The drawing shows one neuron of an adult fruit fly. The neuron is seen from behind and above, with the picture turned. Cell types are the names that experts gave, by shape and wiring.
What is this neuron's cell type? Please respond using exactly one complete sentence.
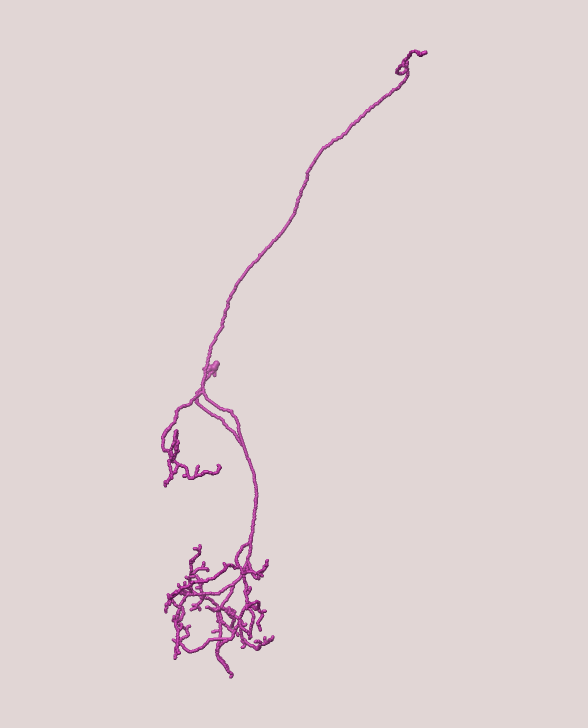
This neuron is assigned to the cell type CB3608.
